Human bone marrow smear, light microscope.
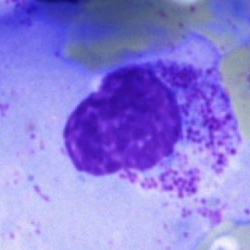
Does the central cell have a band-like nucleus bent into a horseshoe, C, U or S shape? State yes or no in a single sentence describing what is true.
No, the cell's nucleus is gathered into one compact round or oval mass.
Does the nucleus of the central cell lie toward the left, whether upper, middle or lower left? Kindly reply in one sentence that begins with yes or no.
Yes, most of its cytoplasm is located to the right of its nucleus.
